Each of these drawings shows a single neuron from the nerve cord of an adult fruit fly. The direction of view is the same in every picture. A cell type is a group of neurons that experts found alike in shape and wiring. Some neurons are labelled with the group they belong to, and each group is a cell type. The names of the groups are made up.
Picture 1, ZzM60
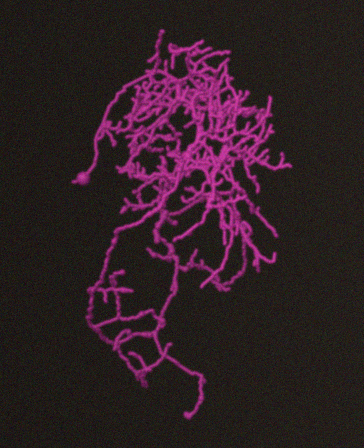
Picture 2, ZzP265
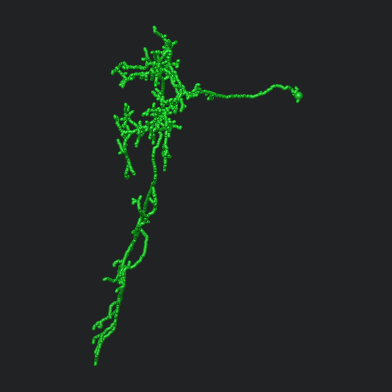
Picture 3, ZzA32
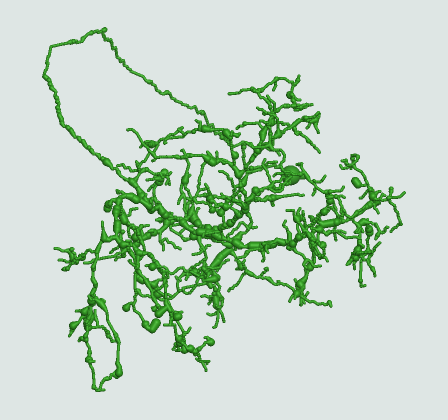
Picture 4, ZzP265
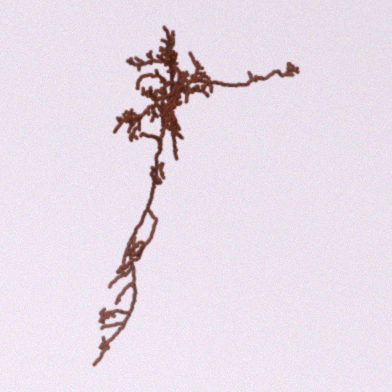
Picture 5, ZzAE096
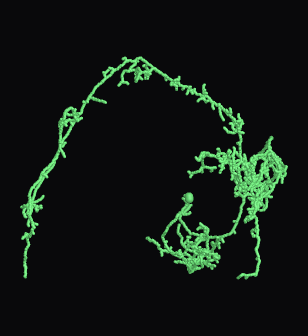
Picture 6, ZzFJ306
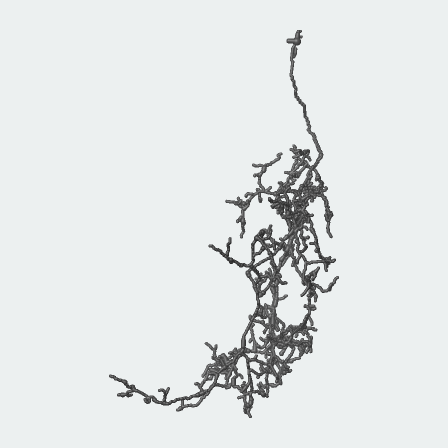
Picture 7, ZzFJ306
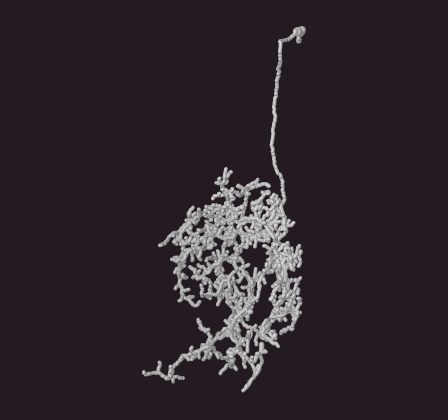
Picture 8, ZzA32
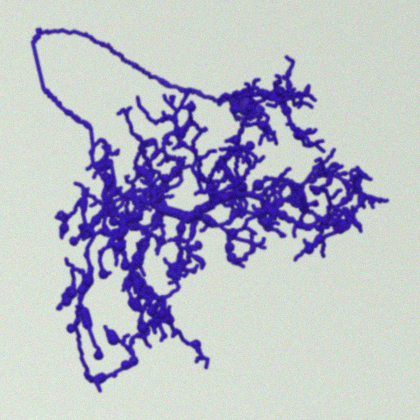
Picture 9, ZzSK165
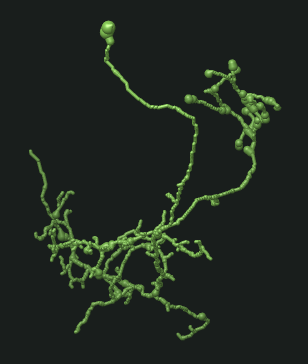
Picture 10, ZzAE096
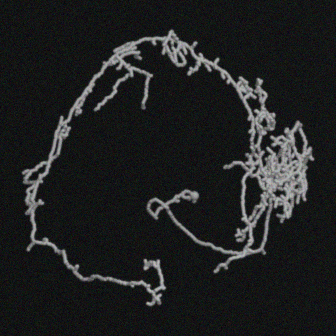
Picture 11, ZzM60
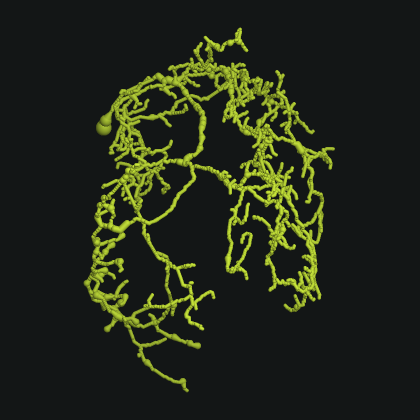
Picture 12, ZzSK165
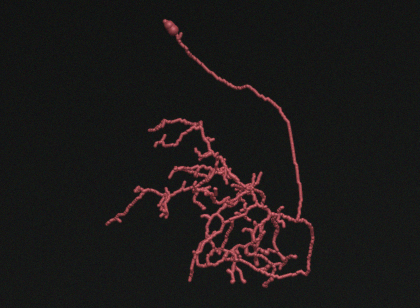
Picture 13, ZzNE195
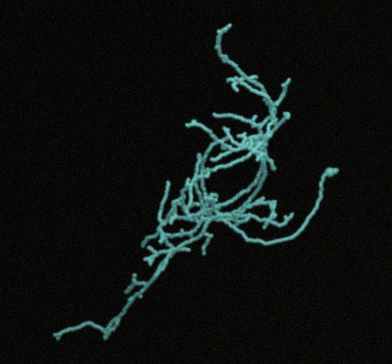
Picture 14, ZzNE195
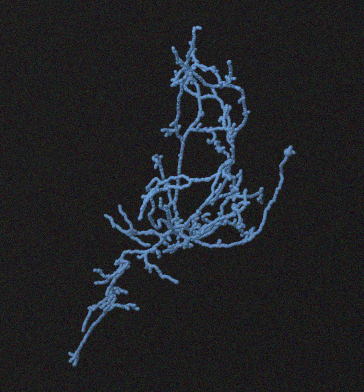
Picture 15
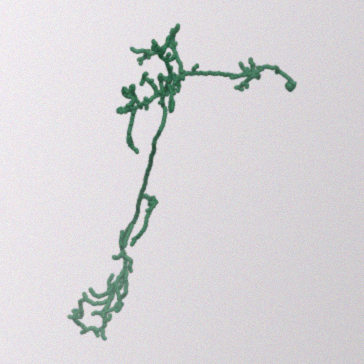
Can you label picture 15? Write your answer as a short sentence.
It belongs to ZzP265.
